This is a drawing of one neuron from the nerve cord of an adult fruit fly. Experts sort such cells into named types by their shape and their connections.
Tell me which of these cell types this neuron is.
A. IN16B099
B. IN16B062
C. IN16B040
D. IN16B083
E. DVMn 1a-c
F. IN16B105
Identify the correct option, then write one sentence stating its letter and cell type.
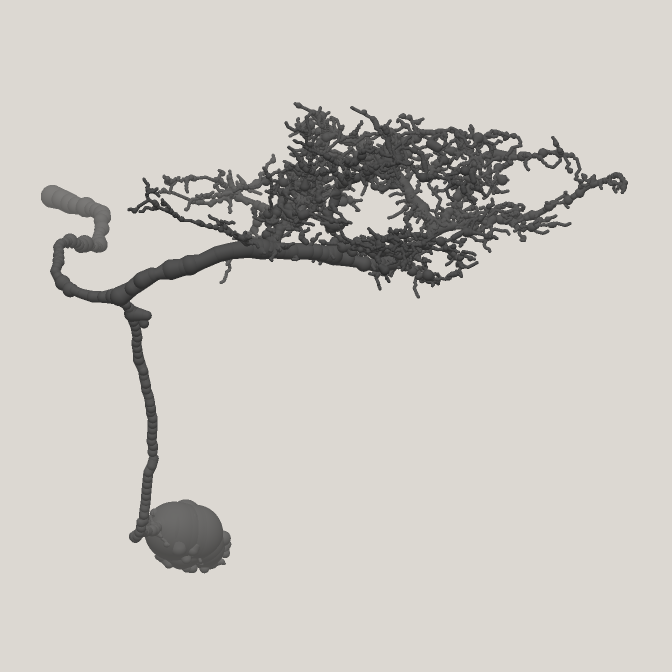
The neuron's type of cell is DVMn 1a-c, as in option E.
